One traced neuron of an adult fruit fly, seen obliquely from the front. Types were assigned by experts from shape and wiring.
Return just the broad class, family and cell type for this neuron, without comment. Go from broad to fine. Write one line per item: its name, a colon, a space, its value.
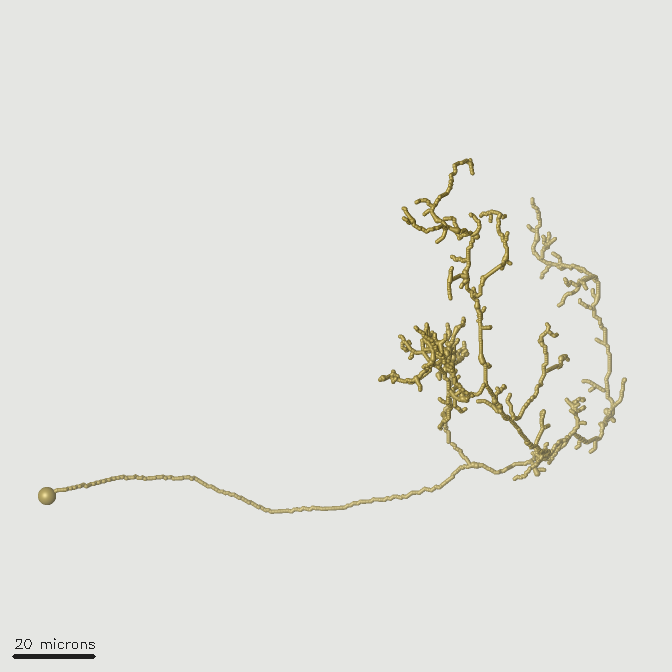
broad class: nerve-cord intrinsic neuron
family: hemilineage 13B
cell type: IN13B093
